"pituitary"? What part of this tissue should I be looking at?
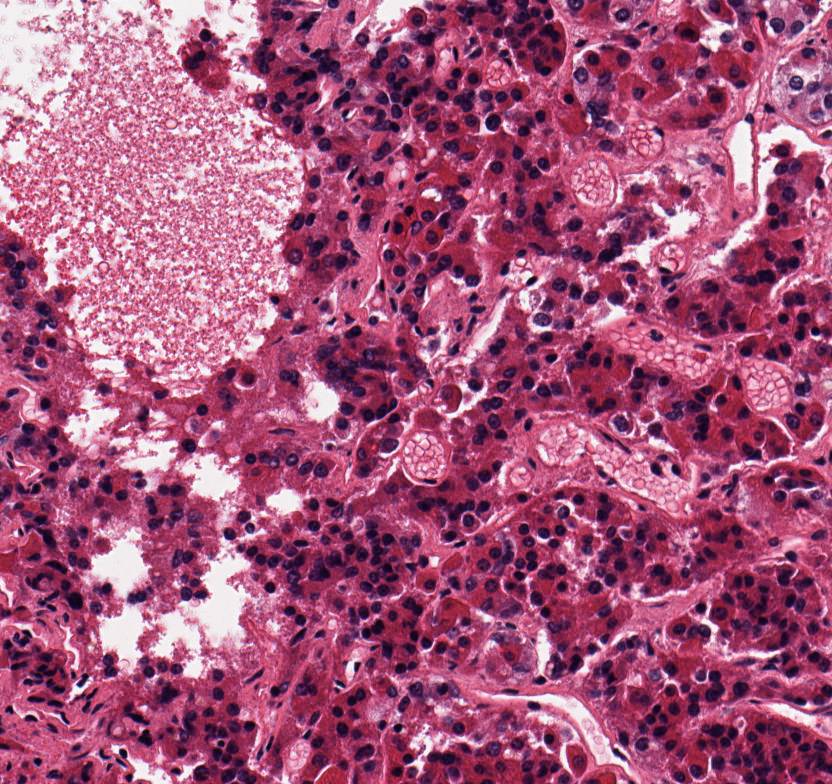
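First, layout: closely packed polygonal cells in nests and cords, with thin delicate septa between, fill most of the field.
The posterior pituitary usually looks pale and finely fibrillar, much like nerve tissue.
The packed cell nests here differ from that.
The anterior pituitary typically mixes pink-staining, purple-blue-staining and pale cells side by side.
Next, the main cells: abundant deep pink-red cytoplasm, like the pink-staining kind, and round, dark, fairly uniform nuclei. Last, a large pool of closely packed erythrocytes occupies the upper left corner.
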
